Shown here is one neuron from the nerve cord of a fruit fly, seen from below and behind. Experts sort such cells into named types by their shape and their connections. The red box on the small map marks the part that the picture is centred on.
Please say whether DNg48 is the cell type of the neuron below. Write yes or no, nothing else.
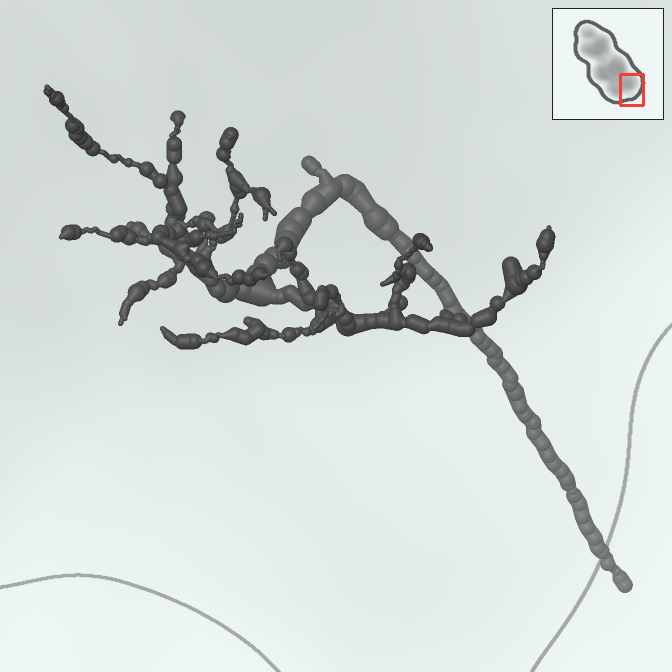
yes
